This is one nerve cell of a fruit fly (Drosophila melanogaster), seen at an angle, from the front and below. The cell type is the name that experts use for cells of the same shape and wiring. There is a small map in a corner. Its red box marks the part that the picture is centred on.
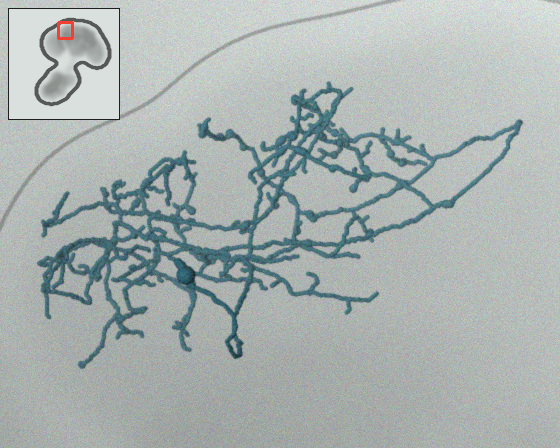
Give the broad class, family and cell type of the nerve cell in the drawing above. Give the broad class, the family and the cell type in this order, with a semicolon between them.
central-brain intrinsic neuron; hemilineage LHa1; LHAV6b3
